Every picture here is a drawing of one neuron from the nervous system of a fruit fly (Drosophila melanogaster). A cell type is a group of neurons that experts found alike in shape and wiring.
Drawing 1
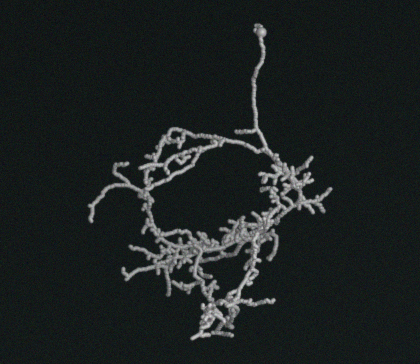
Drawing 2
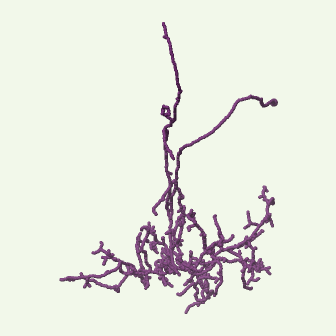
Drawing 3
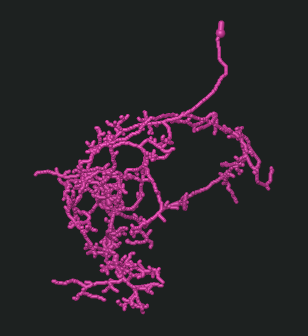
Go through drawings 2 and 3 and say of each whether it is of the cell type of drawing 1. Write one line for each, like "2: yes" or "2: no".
2: no
3: yes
